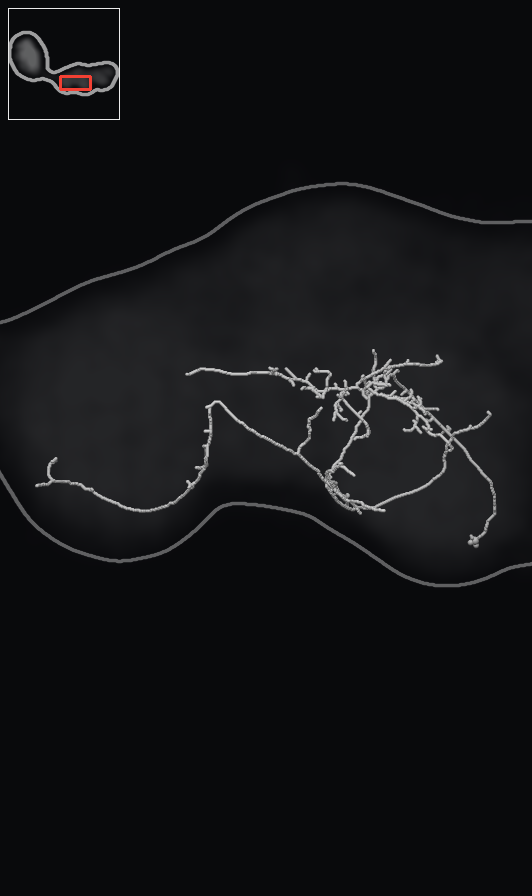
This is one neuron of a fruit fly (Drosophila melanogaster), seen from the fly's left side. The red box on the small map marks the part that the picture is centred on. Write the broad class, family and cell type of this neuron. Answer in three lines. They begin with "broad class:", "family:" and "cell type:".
broad class: nerve-cord intrinsic neuron
family: hemilineage 12B
cell type: IN12B044_b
